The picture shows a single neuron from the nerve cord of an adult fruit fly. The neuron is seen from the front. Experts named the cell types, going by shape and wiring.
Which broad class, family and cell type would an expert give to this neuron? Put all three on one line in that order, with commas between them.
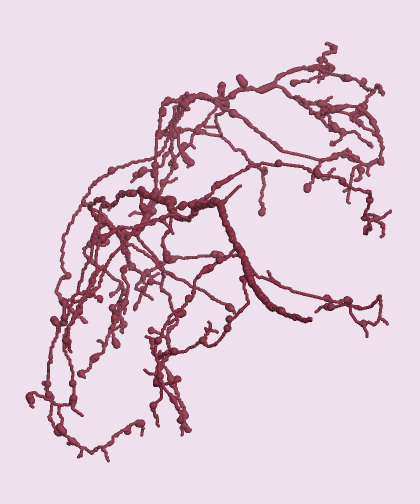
descending neuron, DNge, DNge038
